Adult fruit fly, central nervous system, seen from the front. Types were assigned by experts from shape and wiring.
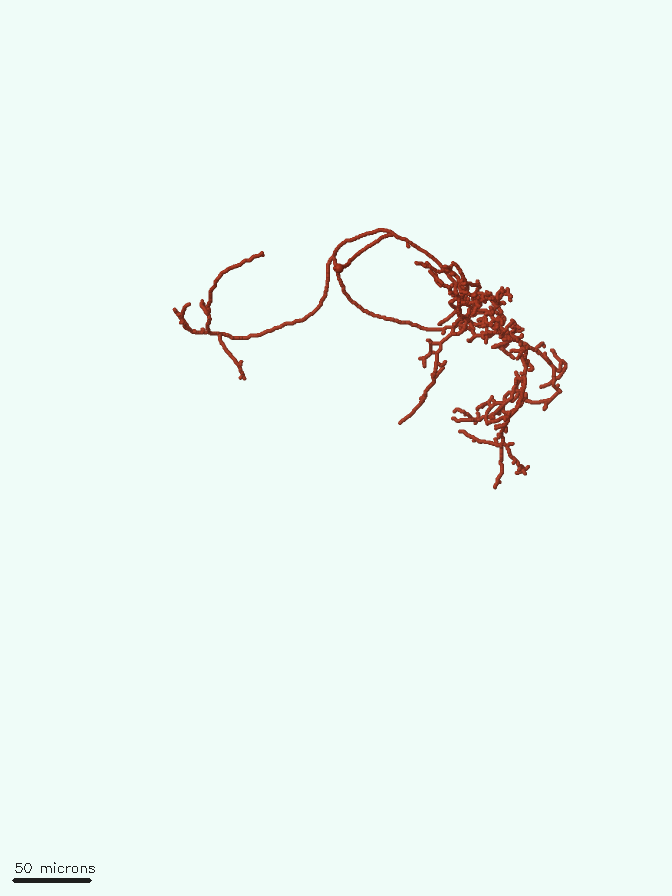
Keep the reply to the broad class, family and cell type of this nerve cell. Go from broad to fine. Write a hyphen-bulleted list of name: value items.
- broad class: central-brain intrinsic neuron
- family: hemilineage SMPad1
- cell type: SIP115m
